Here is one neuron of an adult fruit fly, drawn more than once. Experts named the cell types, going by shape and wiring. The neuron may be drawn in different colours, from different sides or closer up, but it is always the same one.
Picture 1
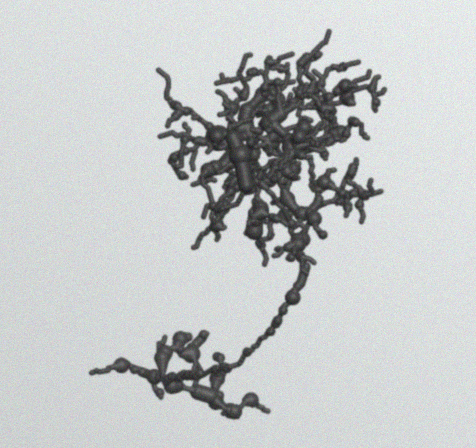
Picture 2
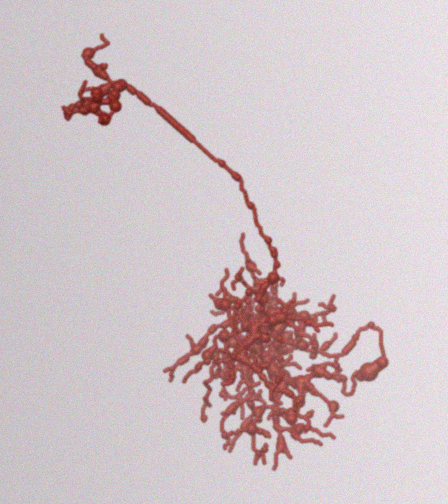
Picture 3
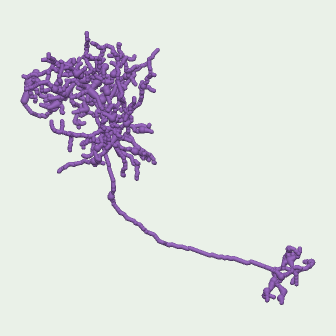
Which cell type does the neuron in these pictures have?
Tlp12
